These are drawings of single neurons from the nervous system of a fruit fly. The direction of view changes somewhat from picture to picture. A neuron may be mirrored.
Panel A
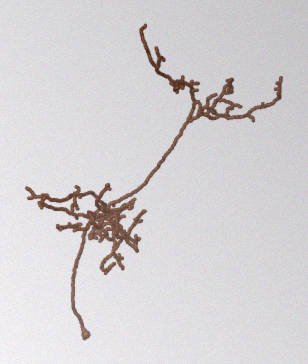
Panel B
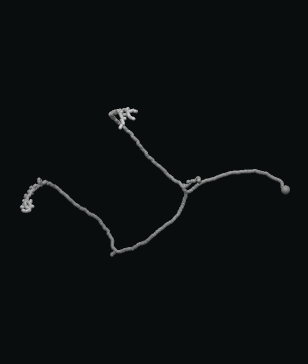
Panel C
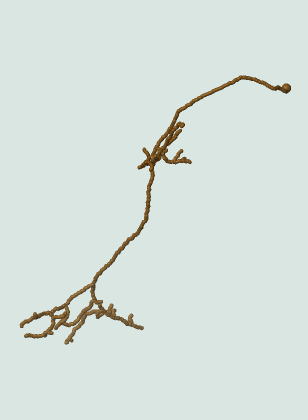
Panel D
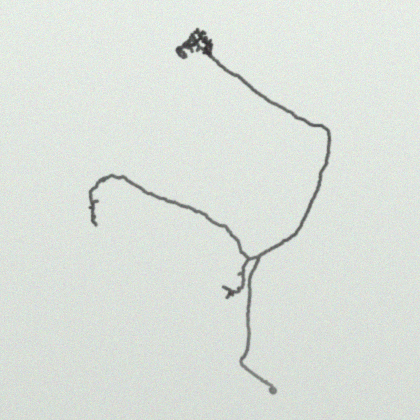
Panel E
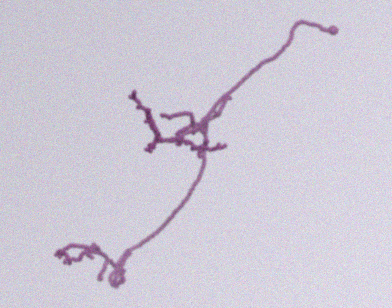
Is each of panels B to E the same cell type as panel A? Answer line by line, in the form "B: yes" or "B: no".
B: no
C: yes
D: no
E: no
